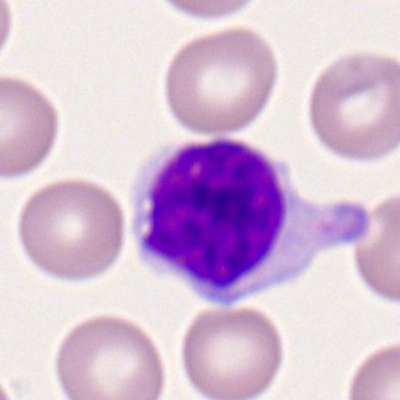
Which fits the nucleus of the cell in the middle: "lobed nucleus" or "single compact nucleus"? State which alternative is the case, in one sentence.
Within the cell, the nucleus is one undivided, compact round, oval or kidney-shaped mass.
